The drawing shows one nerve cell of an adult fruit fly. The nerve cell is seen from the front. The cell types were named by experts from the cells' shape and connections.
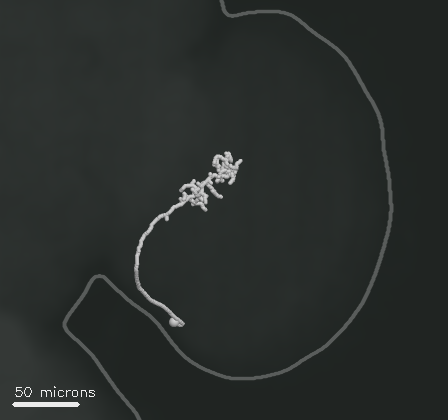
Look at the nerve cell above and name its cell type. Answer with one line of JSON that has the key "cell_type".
{"cell_type": "Li27"}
